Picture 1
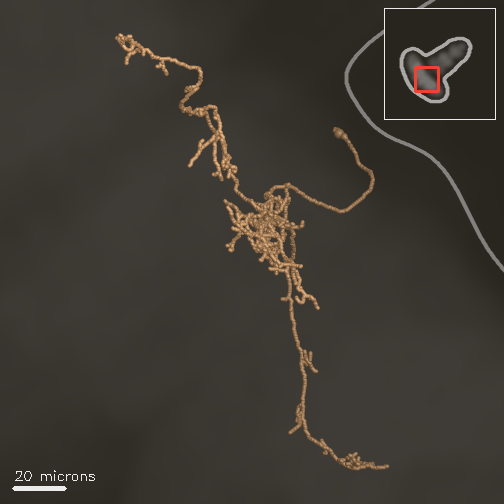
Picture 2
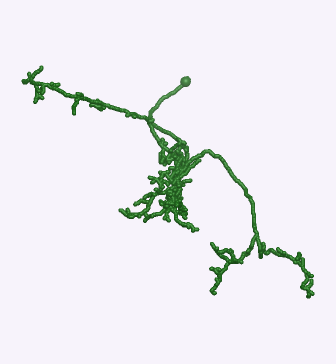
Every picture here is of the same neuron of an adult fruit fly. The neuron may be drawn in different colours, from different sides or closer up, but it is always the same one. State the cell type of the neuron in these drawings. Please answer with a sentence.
The cell type is CL169.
